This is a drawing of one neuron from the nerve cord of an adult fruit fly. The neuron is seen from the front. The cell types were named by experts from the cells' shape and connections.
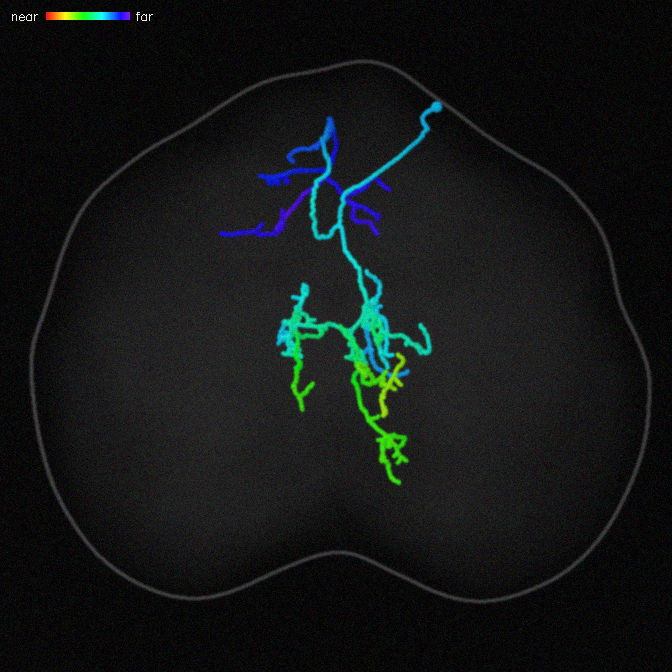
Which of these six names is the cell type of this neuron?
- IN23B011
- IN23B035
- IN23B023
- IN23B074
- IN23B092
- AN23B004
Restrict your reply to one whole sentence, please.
By type, the neuron is IN23B035.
